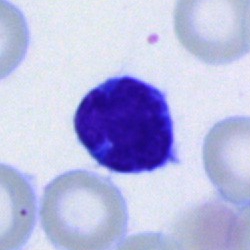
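Lymphocyte: a roughly round cell whose nucleus occupies nearly the whole of it, leaving almost no visible cytoplasm. The chromatin is dense and deep purple. A small pointed tag projects from the lower right edge of the cell.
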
